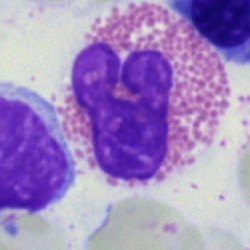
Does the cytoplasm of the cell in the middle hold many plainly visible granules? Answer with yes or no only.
Yes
